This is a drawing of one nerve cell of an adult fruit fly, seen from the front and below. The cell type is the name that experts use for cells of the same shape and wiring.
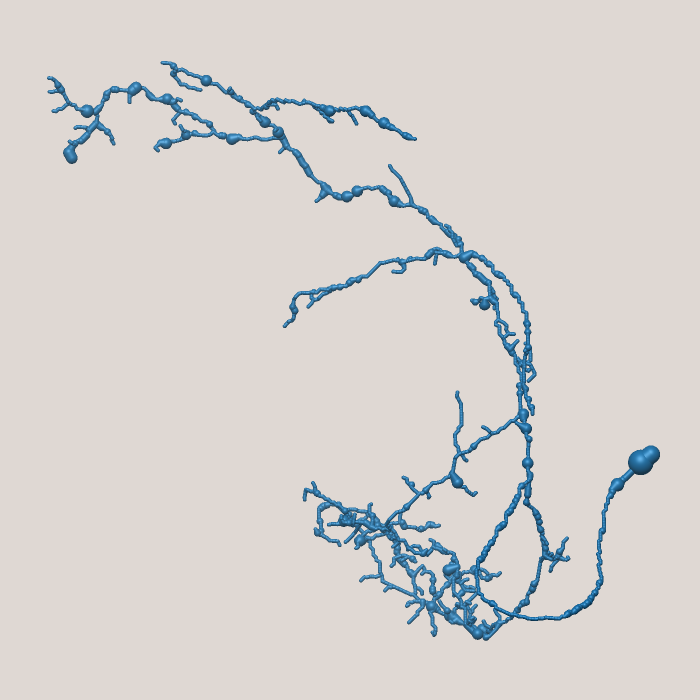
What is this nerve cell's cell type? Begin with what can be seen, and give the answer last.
Dozens of branch ends can be seen. In this view it is about as wide as it is tall. This is a central-brain intrinsic neuron. The cell type is LHAV4d1.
